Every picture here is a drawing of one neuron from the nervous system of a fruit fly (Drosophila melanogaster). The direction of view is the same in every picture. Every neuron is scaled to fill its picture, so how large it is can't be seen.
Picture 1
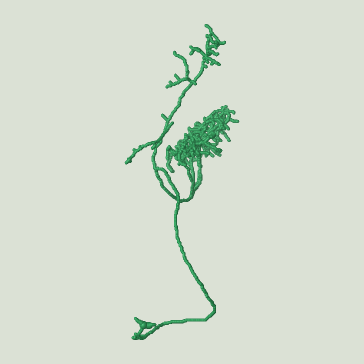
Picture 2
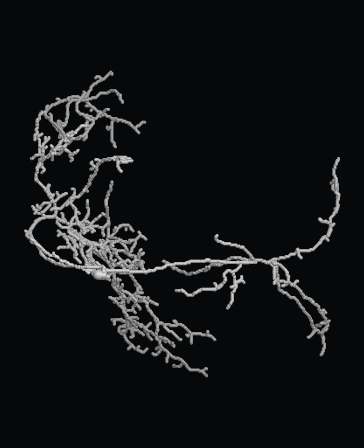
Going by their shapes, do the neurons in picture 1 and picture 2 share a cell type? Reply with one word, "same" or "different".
different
